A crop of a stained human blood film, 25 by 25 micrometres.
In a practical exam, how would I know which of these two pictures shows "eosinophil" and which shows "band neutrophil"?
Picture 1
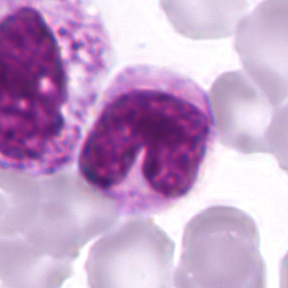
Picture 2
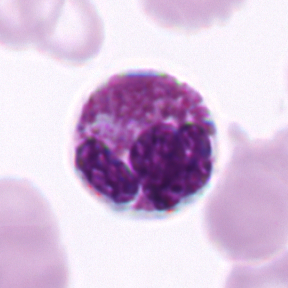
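Picture 1 shows the band neutrophil, and picture 2 shows the eosinophil. First, the nucleus: in picture 1 it is a single horseshoe with its notch opening downward, while in picture 2 it has two lobes, both lying in the lower half of the cell.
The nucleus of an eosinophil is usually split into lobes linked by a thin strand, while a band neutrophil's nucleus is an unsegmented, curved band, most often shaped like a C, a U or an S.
Second, the chromatin: both cells have dark, coarsely clumped chromatin, dark purple in picture 1.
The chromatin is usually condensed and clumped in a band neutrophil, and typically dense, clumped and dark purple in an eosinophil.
On this point the two cells agree. Third, the cytoplasm: in picture 1 it is pale pinkish-lilac with fine pink-violet granules and no vacuoles, while in picture 2 a paler patch lies just above where the two lobes meet.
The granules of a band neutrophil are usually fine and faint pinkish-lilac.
Last, outline and size: both outlines are round and smooth, and the cell in picture 2 is about 13 micrometres across, with no nucleoli visible in its nucleus.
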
